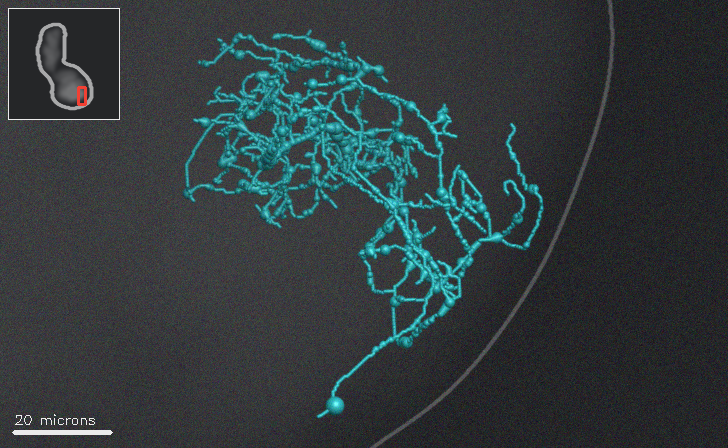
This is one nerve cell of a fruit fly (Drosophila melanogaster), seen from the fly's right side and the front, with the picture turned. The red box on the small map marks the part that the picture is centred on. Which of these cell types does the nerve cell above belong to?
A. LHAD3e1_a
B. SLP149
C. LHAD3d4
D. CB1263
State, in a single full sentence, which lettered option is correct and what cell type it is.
Among the options, C names the cell type of the nerve cell, namely LHAD3d4.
